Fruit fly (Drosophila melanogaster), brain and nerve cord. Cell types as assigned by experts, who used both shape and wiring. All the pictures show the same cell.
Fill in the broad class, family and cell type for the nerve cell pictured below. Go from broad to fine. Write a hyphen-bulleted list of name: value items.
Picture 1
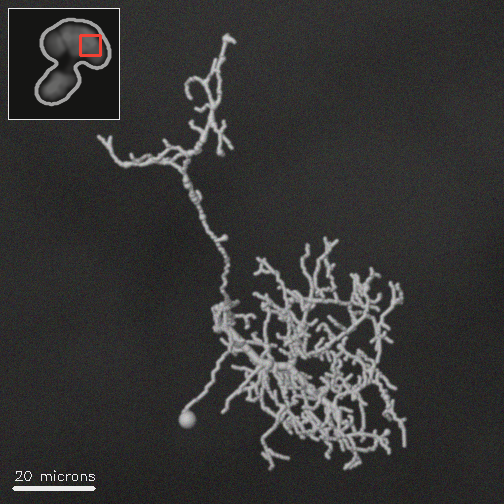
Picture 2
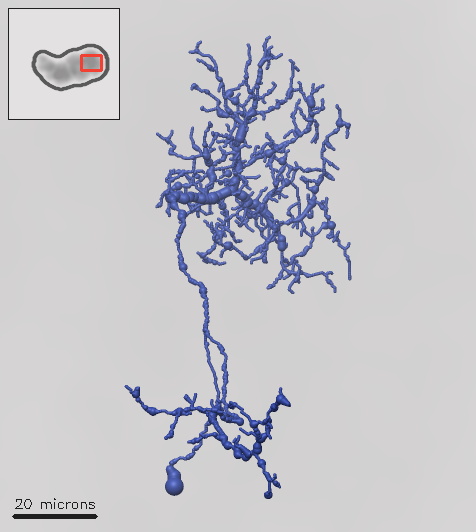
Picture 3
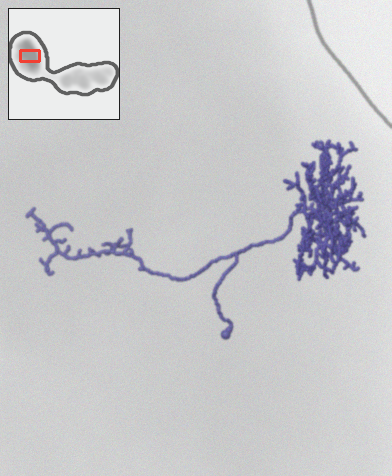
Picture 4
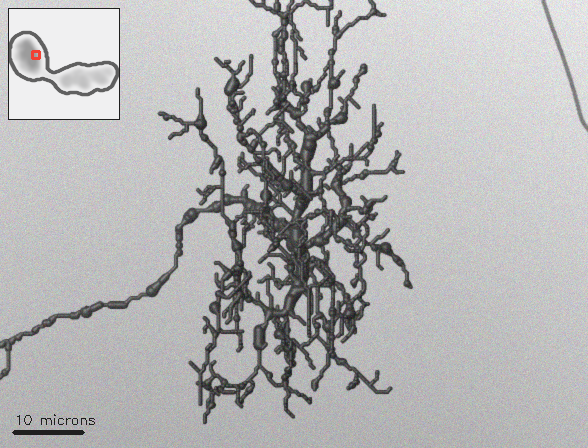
- broad class: visual projection neuron
- family: LC
- cell type: LC31a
